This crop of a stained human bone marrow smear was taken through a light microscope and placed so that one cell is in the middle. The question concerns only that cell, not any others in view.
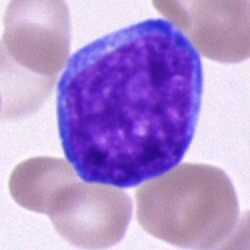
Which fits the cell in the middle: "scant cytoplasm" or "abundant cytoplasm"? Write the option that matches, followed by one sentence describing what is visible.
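Scant cytoplasm. The nucleus fills almost the whole cell.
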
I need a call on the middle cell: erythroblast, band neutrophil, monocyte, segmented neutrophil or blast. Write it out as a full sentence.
The identification for the central cell is a blast.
